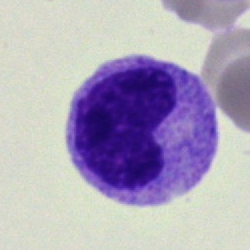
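Metamyelocyte, the central cell in this stained bone marrow smear. Outline: round and smooth. Nucleus: indented on its right side, which makes it kidney-shaped, and placed off-centre toward the left. Cytoplasm: a moderate amount, gathered mainly on the right, where it fills the nuclear indentation.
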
